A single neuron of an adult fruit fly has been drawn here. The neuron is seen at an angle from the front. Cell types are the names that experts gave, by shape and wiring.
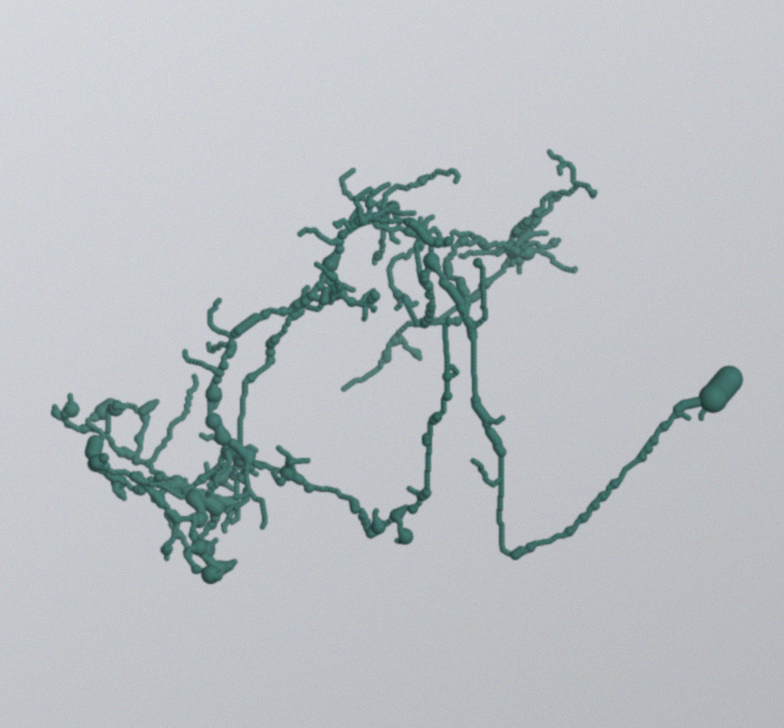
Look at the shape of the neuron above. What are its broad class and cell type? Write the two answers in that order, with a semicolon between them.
nerve-cord intrinsic neuron; INXXX440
